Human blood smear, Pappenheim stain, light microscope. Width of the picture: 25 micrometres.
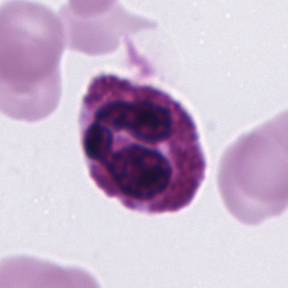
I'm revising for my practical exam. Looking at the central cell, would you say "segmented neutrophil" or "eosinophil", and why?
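Eosinophil, not segmented neutrophil. Two nuclear lobes curve around a small pale area between them.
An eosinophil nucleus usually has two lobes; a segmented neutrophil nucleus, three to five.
The cytoplasm is densely packed with coarse, not fine, granules.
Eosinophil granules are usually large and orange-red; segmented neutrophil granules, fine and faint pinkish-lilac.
Here they appear reddish-purple, and the cytoplasmic rim is widest to the right of the nucleus.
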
